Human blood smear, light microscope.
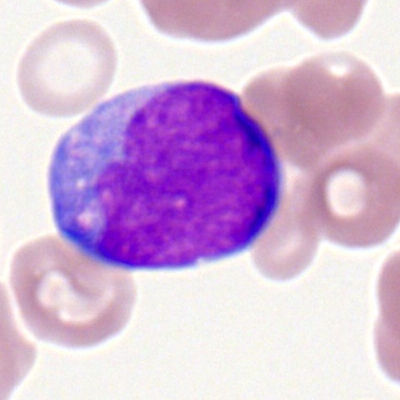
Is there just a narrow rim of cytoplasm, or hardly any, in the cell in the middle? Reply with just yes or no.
Yes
